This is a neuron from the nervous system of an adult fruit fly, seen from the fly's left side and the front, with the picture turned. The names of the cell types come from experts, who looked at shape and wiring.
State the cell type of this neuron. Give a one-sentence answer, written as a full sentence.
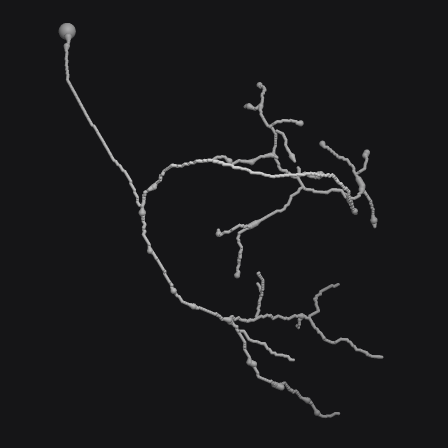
The neuron is typed under the name IN09A096.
